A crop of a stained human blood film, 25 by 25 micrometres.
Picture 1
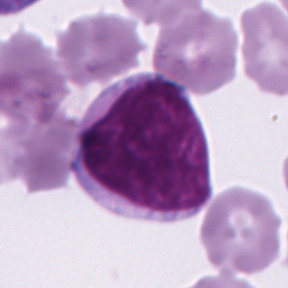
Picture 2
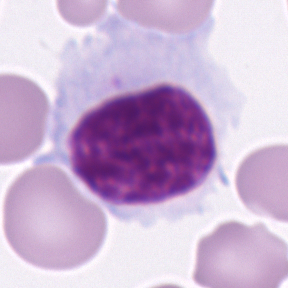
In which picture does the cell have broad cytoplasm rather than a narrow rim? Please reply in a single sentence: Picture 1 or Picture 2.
Plentiful cytoplasm is found in the cell of picture 2.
